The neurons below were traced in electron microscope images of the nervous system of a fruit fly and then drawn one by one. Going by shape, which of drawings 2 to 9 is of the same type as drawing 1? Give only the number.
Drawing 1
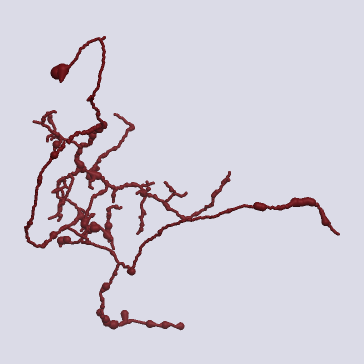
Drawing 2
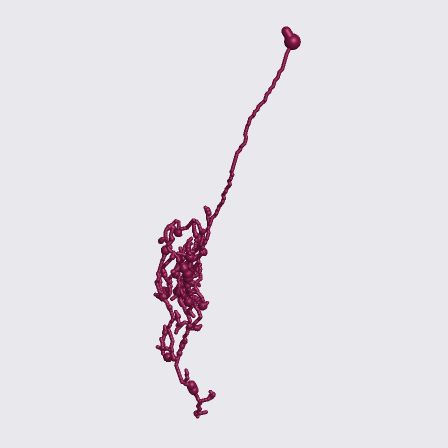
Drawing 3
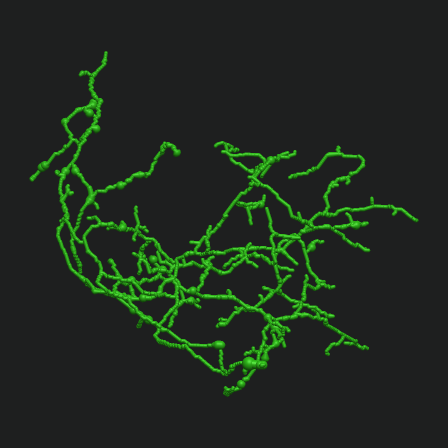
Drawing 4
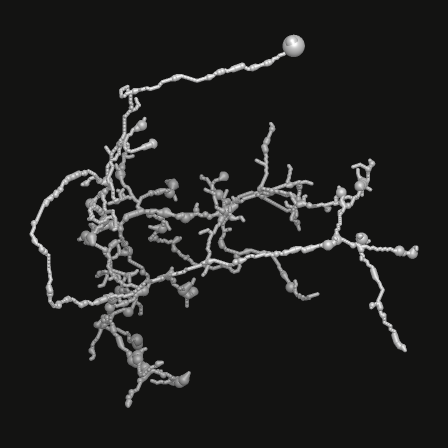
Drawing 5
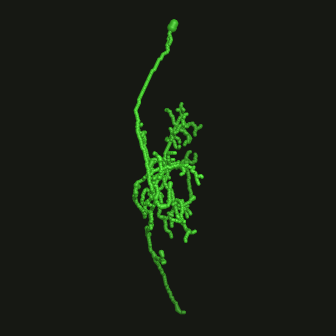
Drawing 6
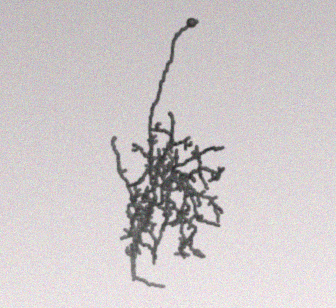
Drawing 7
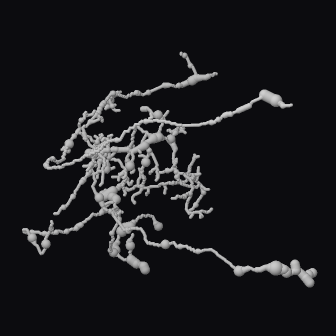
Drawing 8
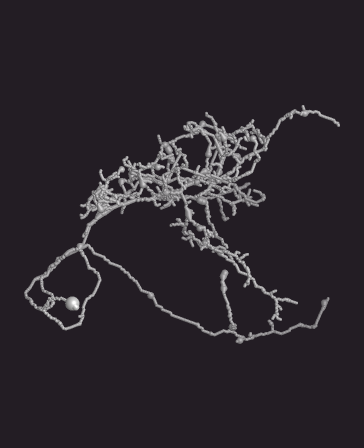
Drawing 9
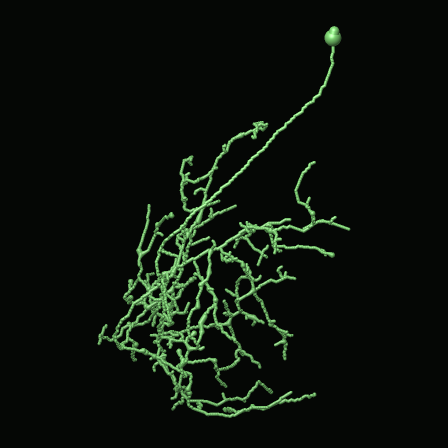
7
